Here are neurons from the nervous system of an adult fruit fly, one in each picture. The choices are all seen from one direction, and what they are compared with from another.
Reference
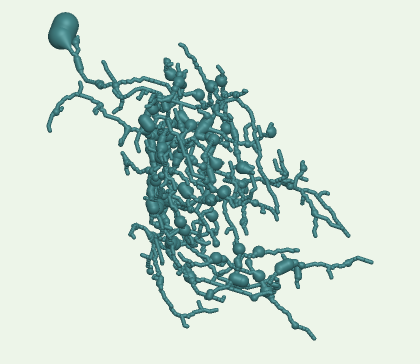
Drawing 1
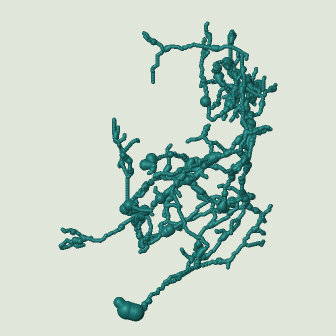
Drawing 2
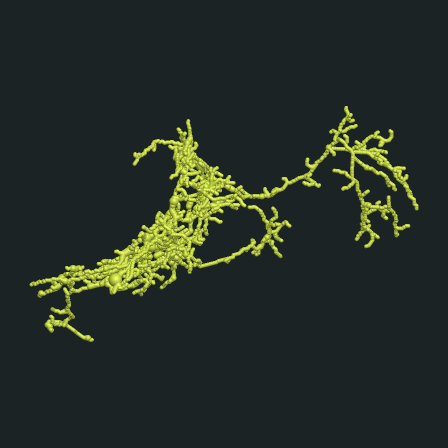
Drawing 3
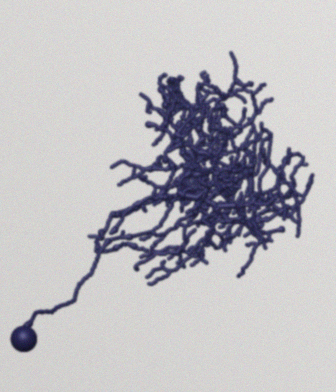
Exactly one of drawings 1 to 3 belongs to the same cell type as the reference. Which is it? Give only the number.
1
